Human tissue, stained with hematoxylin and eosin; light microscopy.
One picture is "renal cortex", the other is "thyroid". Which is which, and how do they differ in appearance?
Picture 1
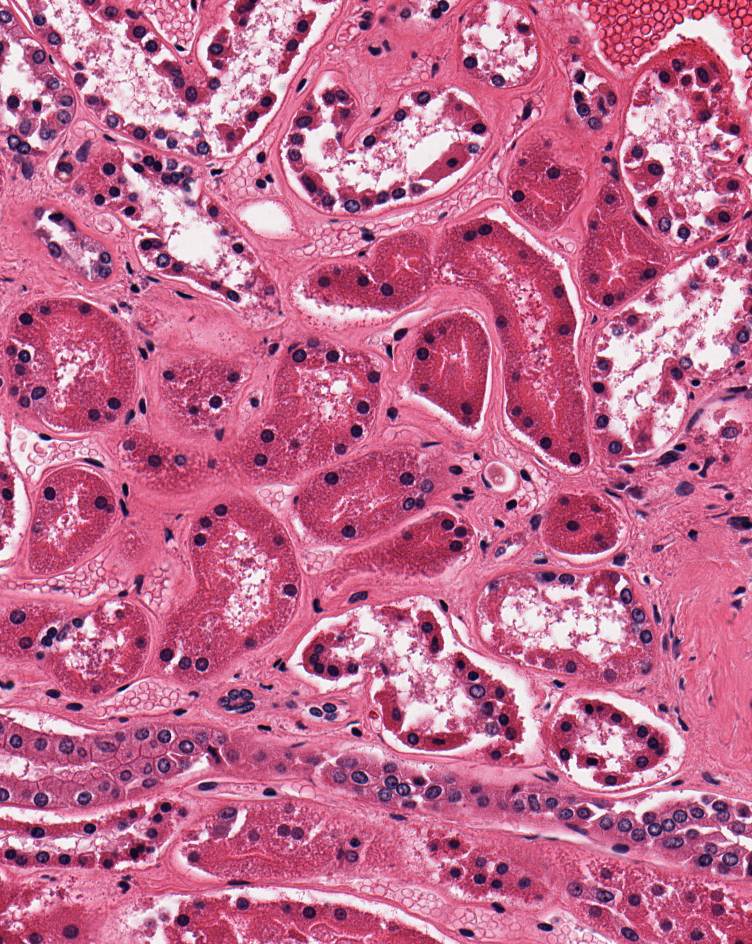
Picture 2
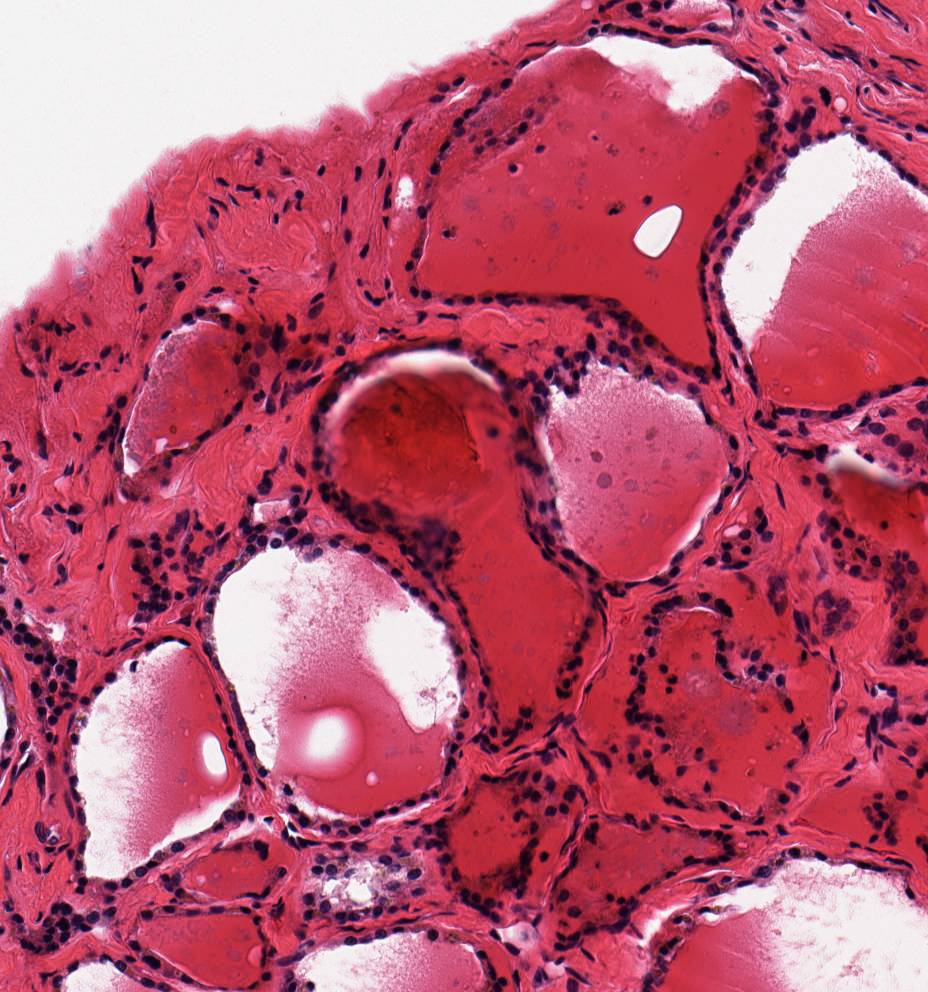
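Renal cortex appears in picture 1 and thyroid in picture 2. In the renal cortex, closely packed tubules in round and oblong profiles fill the field, separated by narrow bands of stroma. Most are lined by a single layer of cells with abundant granular, deeply eosinophilic cytoplasm and round, dark nuclei, mostly one per cell and spaced apart. The thyroid follicles are lined by a single layer of flattened to low cuboidal cells whose small, dark, round to oval nuclei form one row.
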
